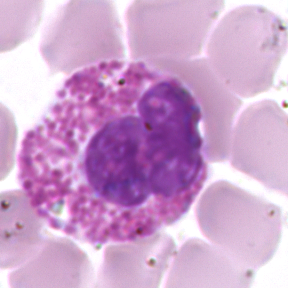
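Eosinophil in a stained smear of peripheral blood. The nucleus is divided into two lobes and lies toward the right side of the cell. Its cytoplasm is packed with coarse, round granules of a reddish-pink colour.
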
